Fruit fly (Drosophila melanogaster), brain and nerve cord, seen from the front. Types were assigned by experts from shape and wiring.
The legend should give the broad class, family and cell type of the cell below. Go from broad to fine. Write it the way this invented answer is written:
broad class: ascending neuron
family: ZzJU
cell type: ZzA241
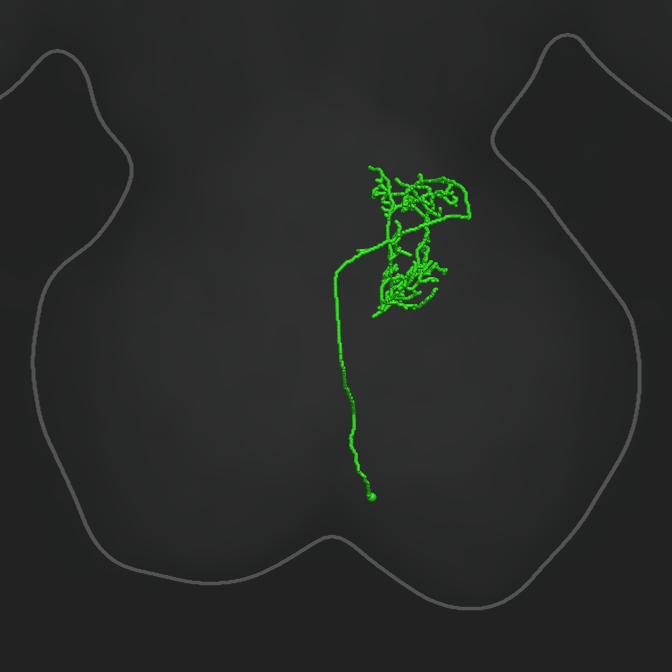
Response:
broad class: nerve-cord intrinsic neuron
family: hemilineage 02A
cell type: IN02A048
